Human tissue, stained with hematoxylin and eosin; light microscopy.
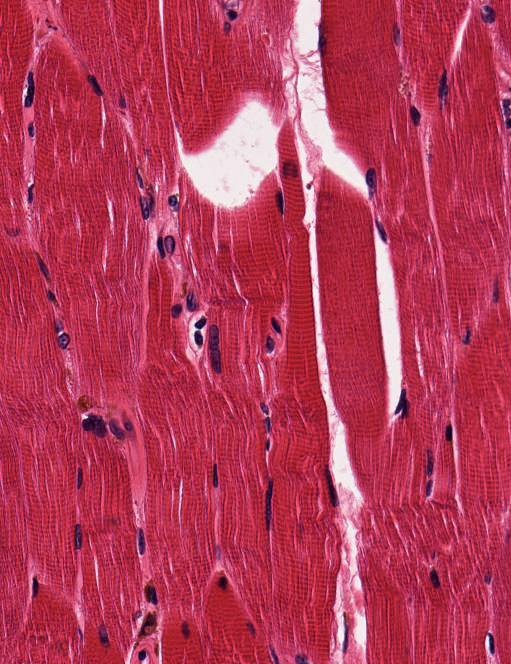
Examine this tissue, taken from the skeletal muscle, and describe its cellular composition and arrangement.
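Eosin-pink muscle fibres fill the field, running roughly top to bottom, with fine transverse cross-striations along their length. Small golden-brown granules sit beside a few nuclei, mostly in the left half. Between fibres run thin pale strands of interstitial tissue with small dark nuclei, a small cluster sitting left of centre.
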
